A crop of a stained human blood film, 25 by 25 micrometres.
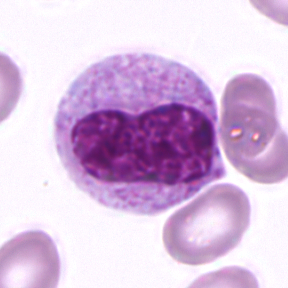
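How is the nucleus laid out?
It's drawn out from side to side across the cell.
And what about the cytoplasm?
It's pale lilac-pink, wider above the nucleus than below, and filled with fine, dust-like pink-purple granules.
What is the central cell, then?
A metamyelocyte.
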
